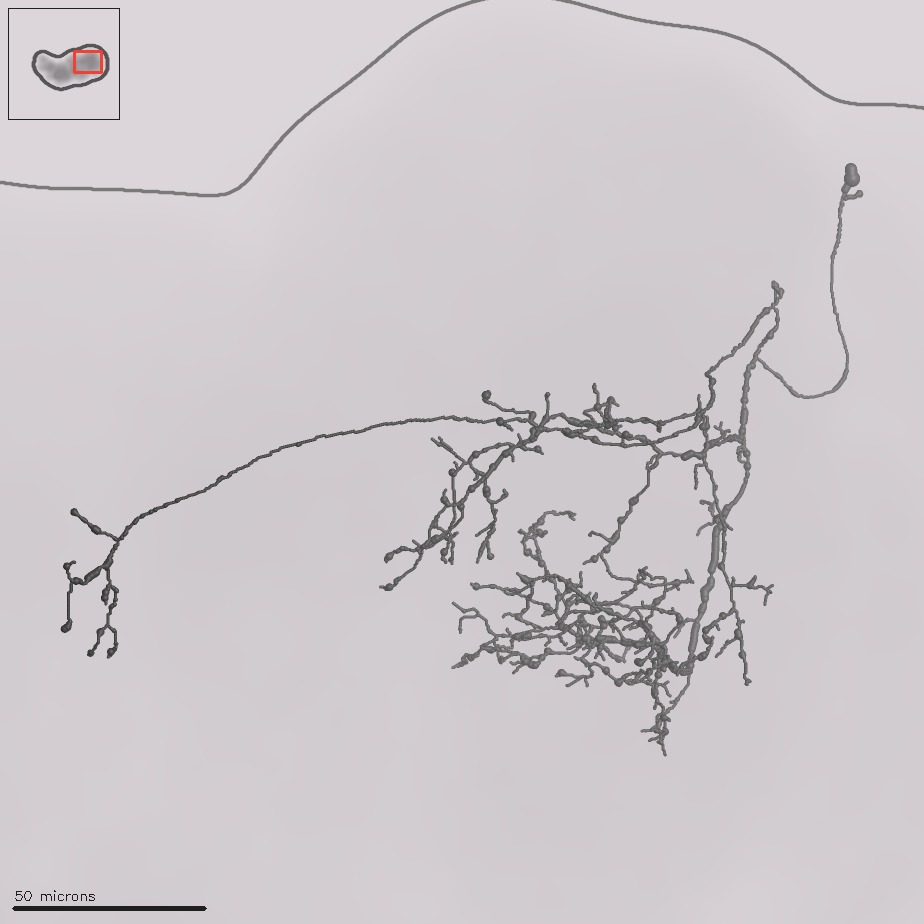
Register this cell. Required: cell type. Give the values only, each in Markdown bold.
**AVLP734m**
